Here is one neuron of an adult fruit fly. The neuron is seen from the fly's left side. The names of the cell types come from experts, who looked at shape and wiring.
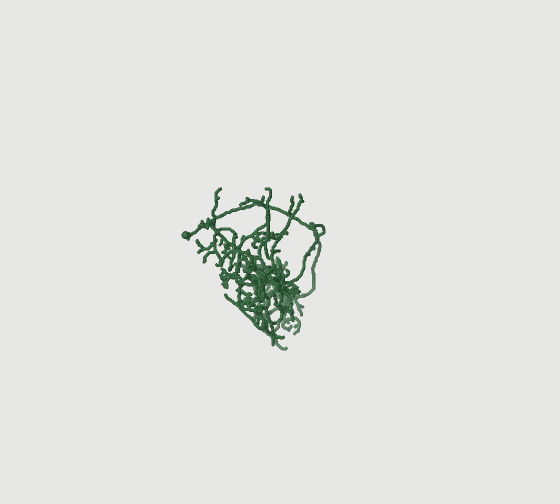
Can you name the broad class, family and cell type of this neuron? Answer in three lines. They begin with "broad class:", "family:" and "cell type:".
broad class: central-brain intrinsic neuron
family: hemilineage VLPa2
cell type: CB2676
